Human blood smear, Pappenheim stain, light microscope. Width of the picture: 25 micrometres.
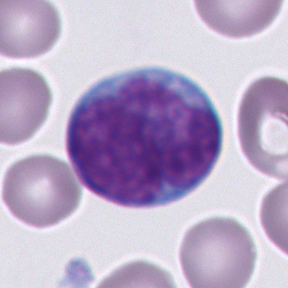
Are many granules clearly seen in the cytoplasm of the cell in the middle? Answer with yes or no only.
No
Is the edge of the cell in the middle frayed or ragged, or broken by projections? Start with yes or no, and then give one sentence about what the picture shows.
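No. The cell's outline is round and smooth.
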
